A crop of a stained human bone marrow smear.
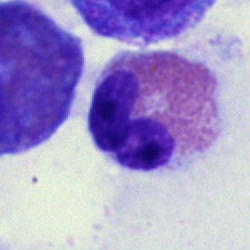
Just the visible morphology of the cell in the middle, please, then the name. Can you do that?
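First, position: the nucleus lies against the left side of the cell. Second, chromatin: dense and dark purple. Third, cytoplasm: abundant and pink. Fourth, granules: fine and reddish-pink, filling the cytoplasm. Last, the name: eosinophil.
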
